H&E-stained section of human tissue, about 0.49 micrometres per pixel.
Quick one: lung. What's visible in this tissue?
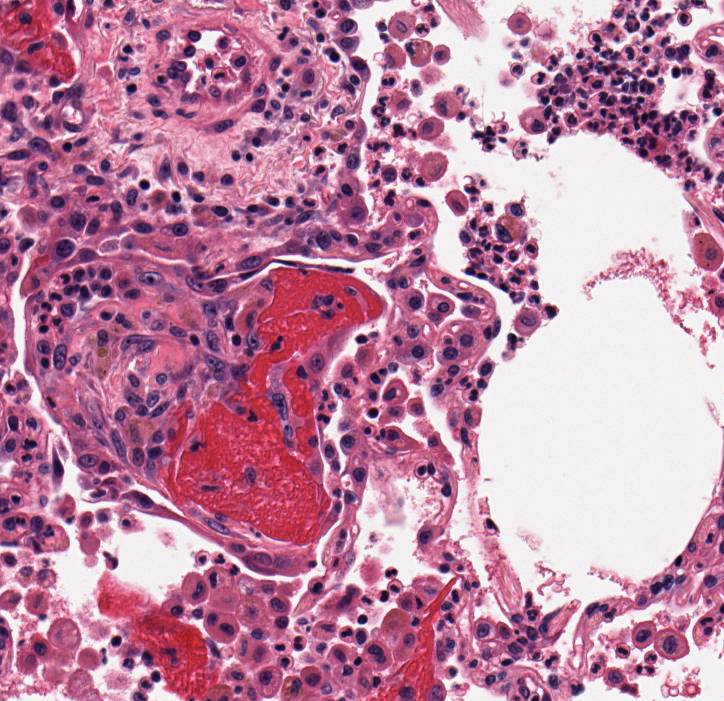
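Compare the two halves: on the left dense, cellular tissue; on the right, thin-walled spaces holding loose cells. In the dense tissue at left centre, look for golden-brown granular pigment within cells. Top left, a vessel's thick, cellular wall lies in concentric layers around a small lumen.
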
